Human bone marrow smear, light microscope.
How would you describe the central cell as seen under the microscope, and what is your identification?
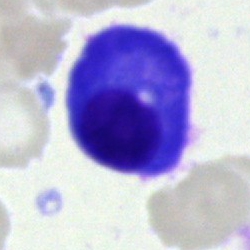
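Round, or perhaps slightly oval, and the outline is fairly smooth. The cytoplasm is a deep blue, and I can find no granules in it. There is one small clear spot in the cytoplasm, sitting at the upper right edge of the nucleus. Putting a name to it: a plasma cell.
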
